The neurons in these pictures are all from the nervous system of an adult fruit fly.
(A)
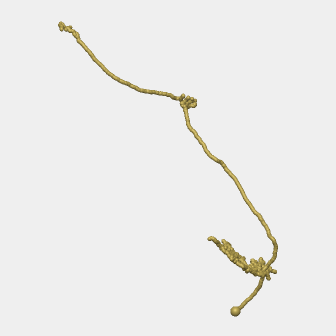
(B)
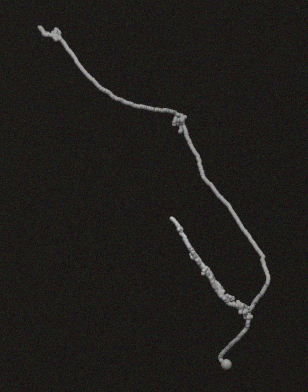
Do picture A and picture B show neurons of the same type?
yes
